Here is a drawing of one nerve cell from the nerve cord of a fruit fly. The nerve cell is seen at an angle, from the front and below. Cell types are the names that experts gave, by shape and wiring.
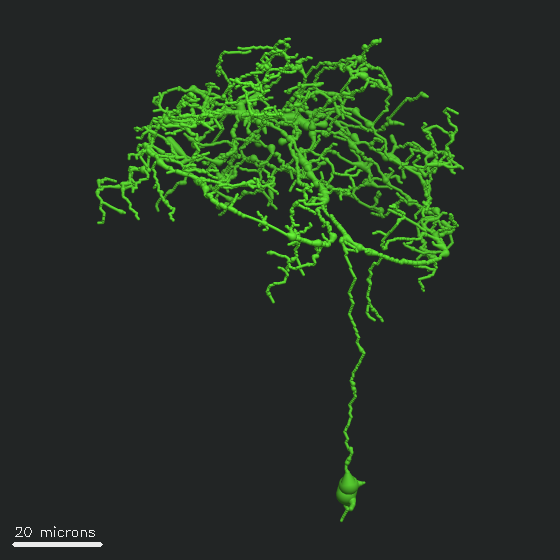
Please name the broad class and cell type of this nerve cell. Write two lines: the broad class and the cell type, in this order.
nerve-cord intrinsic neuron
INXXX295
